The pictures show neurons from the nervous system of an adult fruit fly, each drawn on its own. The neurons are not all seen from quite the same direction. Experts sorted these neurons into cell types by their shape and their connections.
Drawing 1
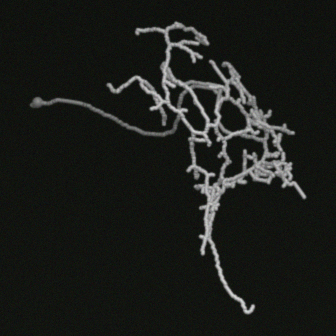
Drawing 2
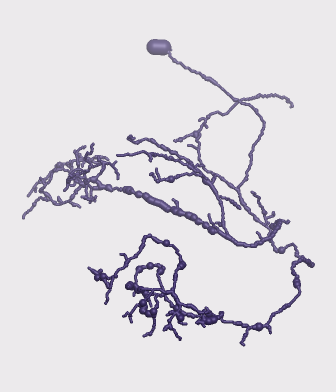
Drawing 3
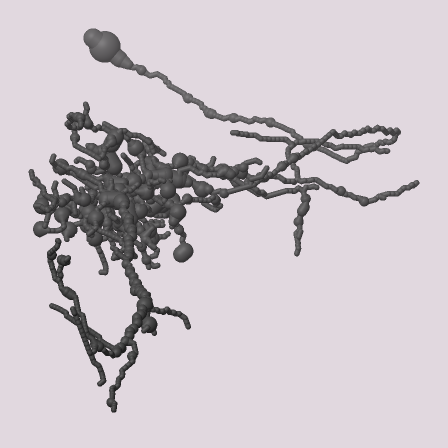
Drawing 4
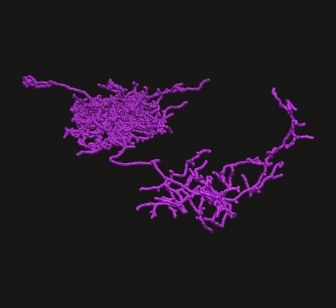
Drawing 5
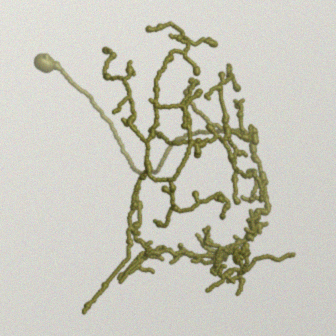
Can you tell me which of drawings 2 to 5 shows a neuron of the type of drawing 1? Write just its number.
5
